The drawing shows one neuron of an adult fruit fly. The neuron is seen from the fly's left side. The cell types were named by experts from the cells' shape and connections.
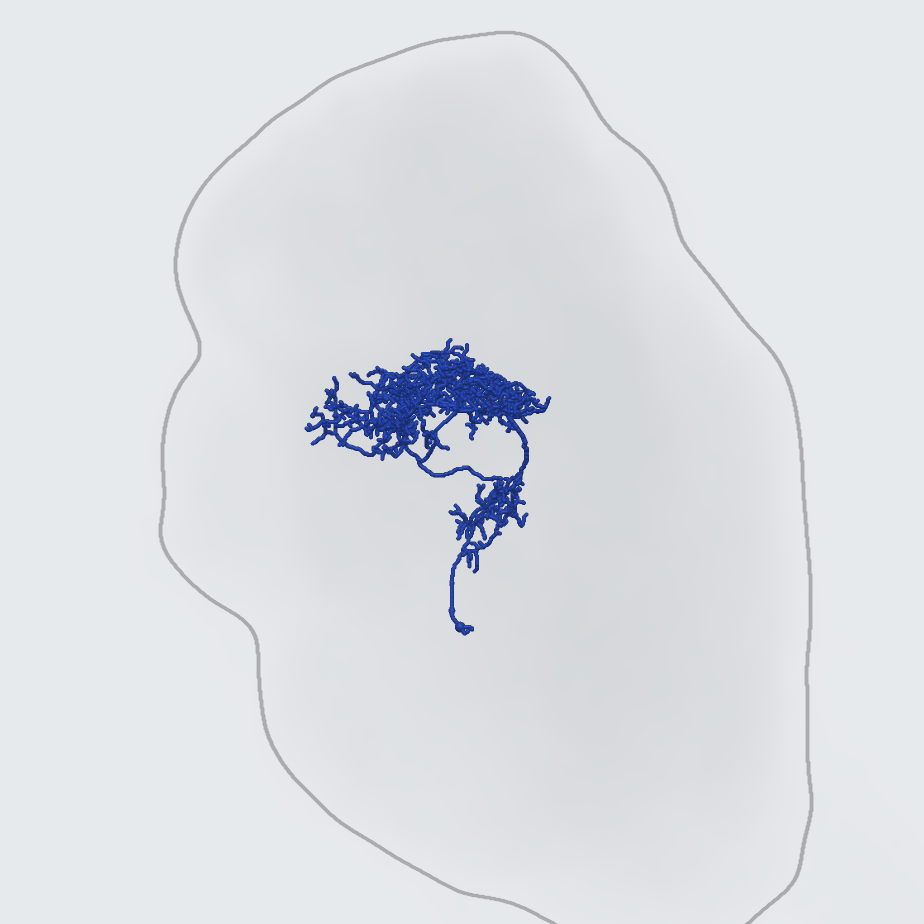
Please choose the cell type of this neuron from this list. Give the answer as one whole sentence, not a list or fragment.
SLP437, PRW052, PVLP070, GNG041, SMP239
For this neuron, the cell type is PVLP070.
